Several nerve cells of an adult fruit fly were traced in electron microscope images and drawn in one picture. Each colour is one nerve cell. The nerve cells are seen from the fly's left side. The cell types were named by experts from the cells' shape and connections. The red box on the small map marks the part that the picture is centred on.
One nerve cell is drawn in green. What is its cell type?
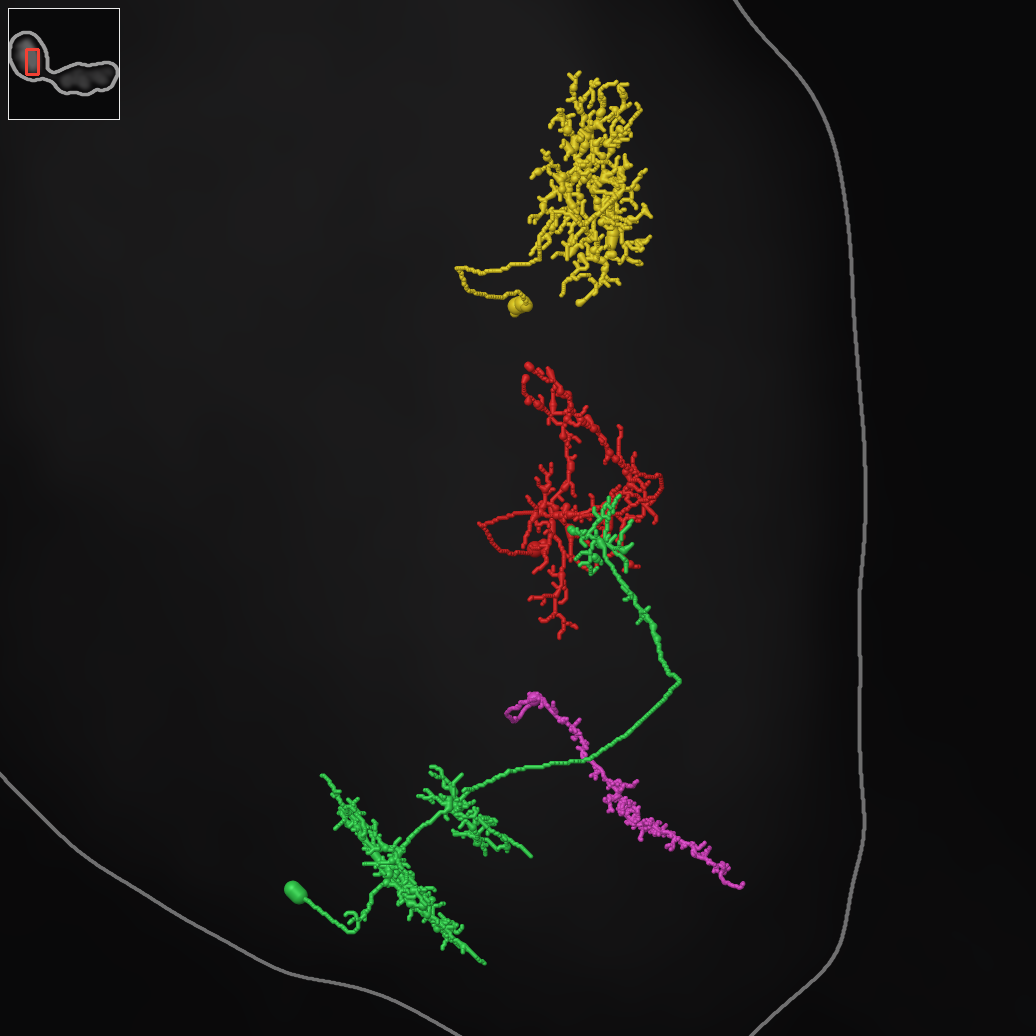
Tm16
